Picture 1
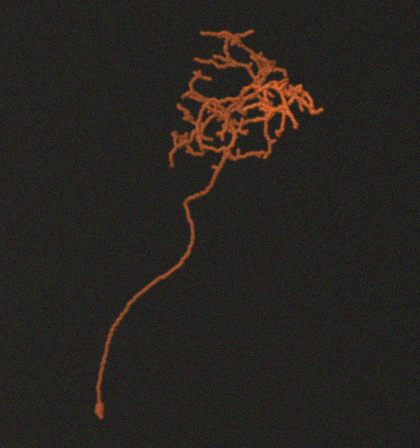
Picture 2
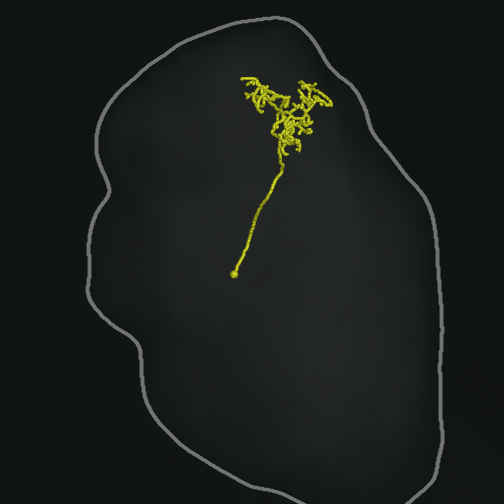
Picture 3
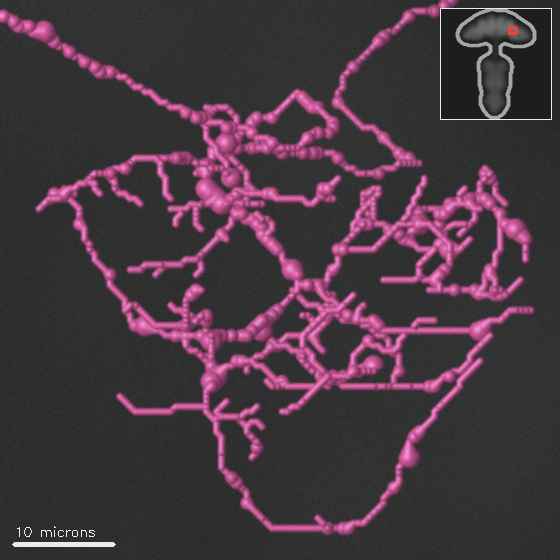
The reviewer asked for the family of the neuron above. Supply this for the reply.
hemilineage LHa2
